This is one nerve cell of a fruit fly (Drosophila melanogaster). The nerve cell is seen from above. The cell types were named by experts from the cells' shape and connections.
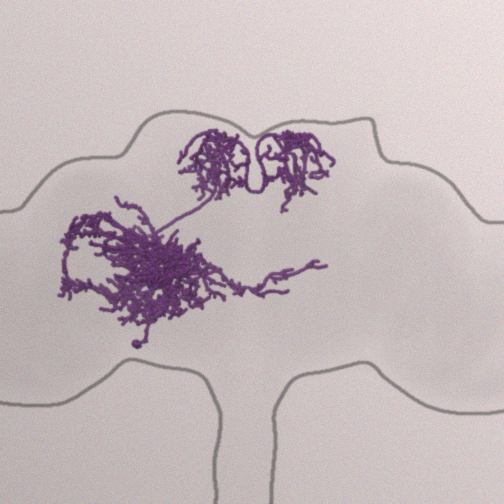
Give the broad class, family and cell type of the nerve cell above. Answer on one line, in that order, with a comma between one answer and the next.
central-brain intrinsic neuron, hemilineage SMPpv2_ventral, CL303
